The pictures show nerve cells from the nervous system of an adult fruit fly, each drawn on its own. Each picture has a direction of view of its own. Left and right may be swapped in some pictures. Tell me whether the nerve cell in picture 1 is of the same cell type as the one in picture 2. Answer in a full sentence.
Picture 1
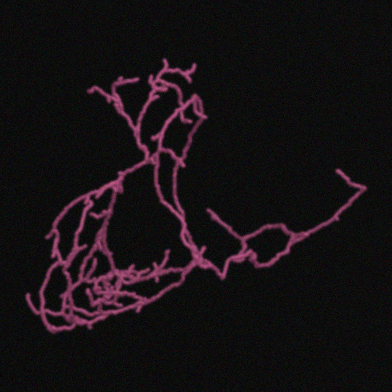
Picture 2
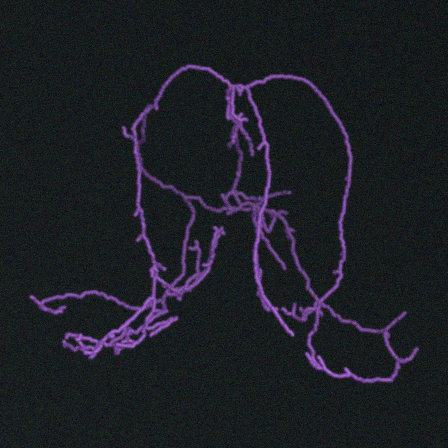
They are of different cell types.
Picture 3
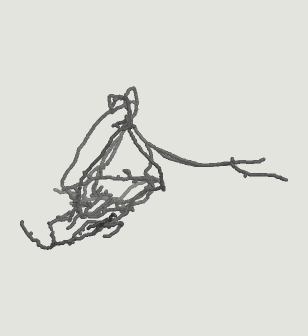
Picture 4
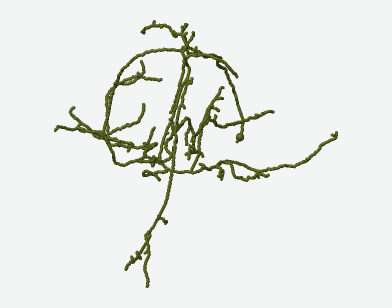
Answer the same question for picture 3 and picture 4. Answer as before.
They are of the same cell type.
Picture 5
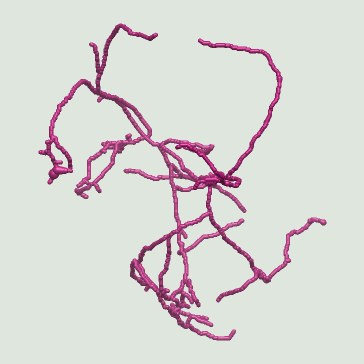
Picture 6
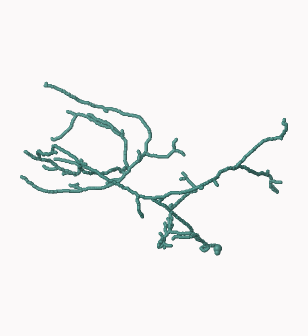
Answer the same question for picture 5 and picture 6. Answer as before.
They are of the same cell type.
